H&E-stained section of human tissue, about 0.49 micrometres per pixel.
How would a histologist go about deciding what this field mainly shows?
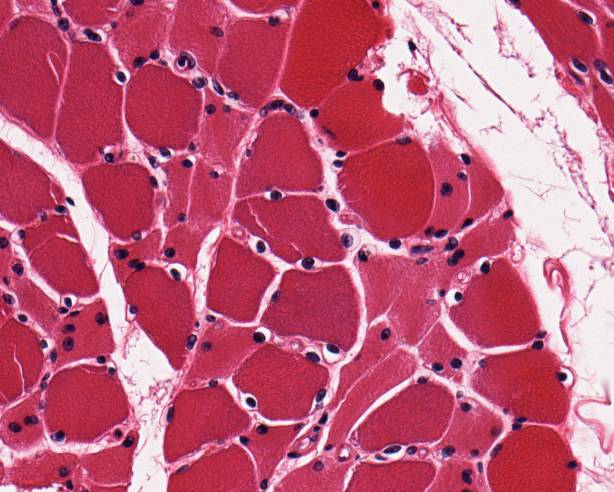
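Here we have skeletal muscle. Check where the nuclei sit: most lie at the edges of the fibres, not in their centres.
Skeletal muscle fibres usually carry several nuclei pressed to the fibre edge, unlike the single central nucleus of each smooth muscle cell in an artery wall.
The fibre cytoplasm stains deep pink-red, and the fibres vary markedly in size.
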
